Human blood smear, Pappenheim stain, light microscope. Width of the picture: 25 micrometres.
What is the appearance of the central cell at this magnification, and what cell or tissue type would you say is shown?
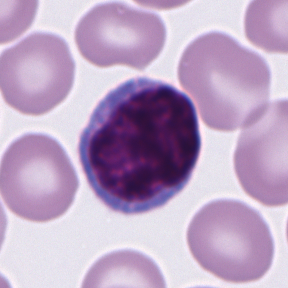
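Let me start with the nucleus: a single oval mass, no lobes, and I can't make out any nucleoli. Around it the cytoplasm is only a narrow rim, widest on the left side. I see no granules in that rim. The central cell is a typical lymphocyte.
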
